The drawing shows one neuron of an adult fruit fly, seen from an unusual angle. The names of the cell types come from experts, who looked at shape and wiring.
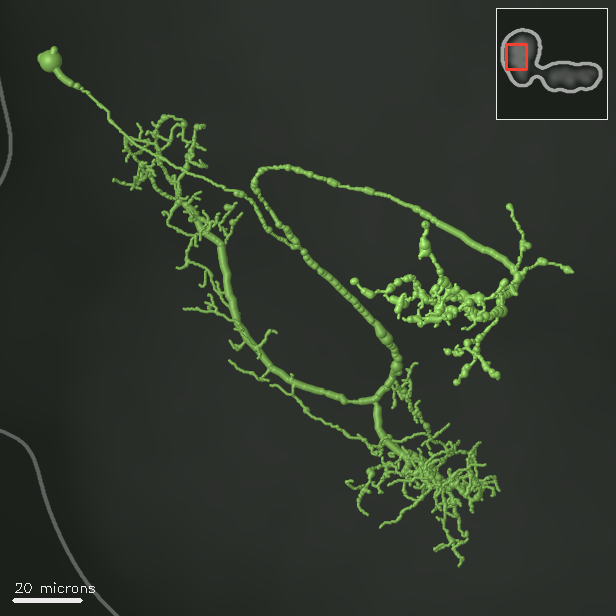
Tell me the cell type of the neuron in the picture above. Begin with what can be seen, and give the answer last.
The cell body is at the upper left of the picture. From left to right in the picture it spans about 160 microns. Its broad class is central-brain intrinsic neuron. It is of cell type WED080.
